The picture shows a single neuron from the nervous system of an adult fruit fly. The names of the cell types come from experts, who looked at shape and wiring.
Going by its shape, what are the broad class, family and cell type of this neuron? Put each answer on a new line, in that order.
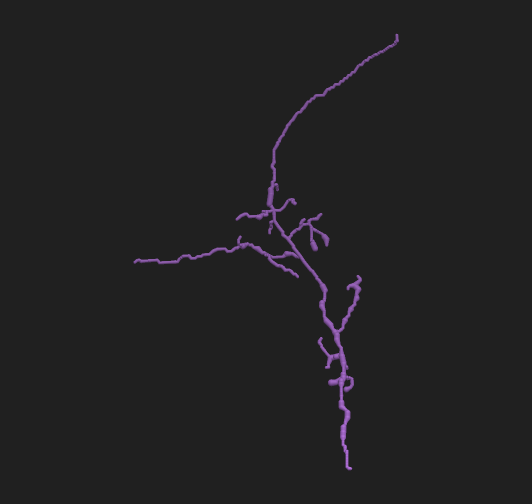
sensory neuron entering the brain
class gustatory
LB3c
